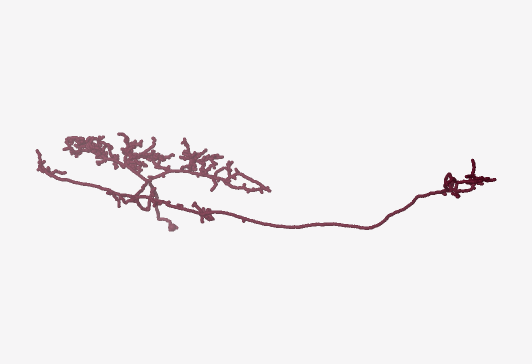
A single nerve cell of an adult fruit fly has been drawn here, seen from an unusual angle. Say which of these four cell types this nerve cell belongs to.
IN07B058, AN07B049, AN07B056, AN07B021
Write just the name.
AN07B021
